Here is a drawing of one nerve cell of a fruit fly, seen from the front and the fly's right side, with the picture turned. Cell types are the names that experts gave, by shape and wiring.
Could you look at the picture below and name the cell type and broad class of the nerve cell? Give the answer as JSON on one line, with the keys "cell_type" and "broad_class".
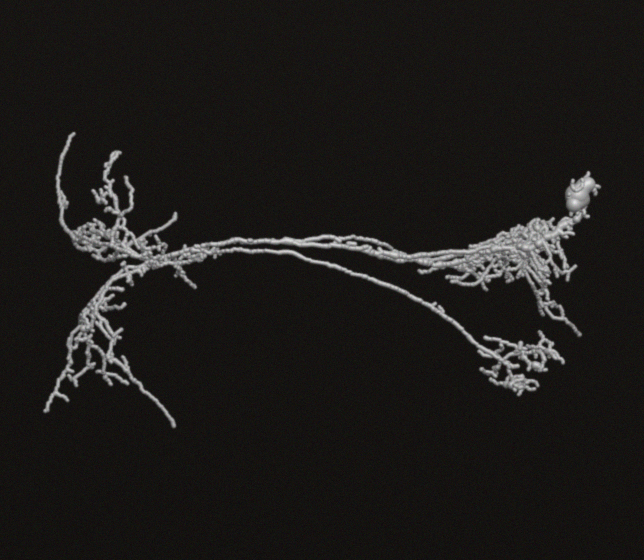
{"cell_type": "FLA020", "broad_class": "central-brain intrinsic neuron"}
